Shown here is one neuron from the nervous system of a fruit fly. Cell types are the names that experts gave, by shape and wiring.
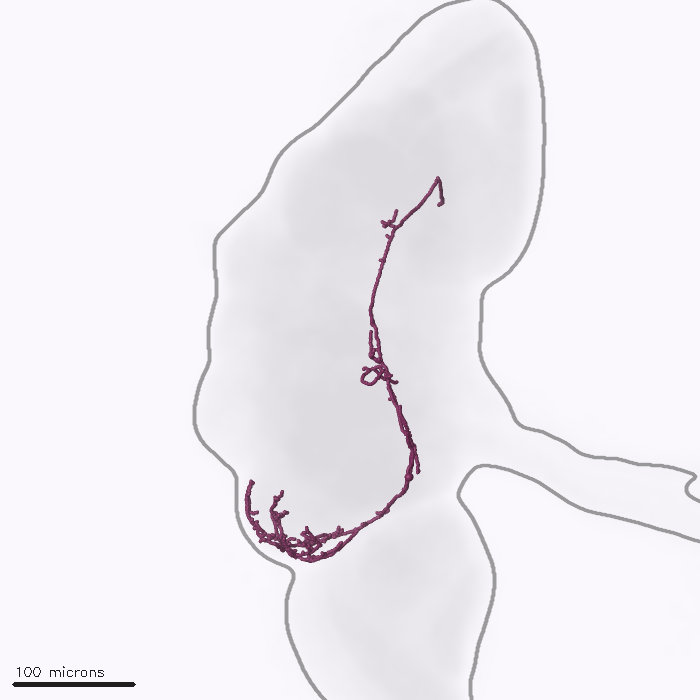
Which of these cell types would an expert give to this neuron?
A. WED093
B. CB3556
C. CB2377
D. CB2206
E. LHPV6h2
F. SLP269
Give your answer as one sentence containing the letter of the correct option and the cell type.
The neuron belongs to the cell type CB2377, given as option C.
